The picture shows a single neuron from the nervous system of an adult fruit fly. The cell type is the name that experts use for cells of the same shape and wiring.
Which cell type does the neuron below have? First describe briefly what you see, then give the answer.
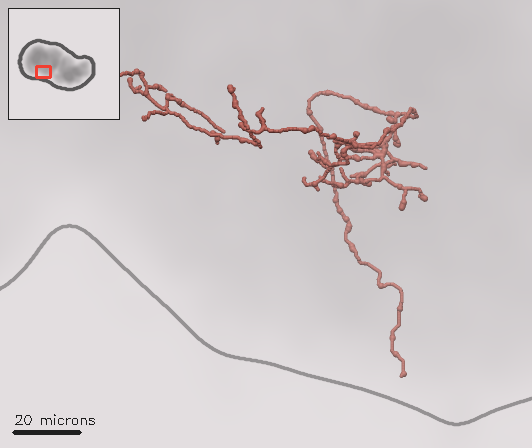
No cell body is drawn. From left to right in the picture it spans about 100 microns. It is a sensory neuron entering the brain. Its cell type is PhG1c.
